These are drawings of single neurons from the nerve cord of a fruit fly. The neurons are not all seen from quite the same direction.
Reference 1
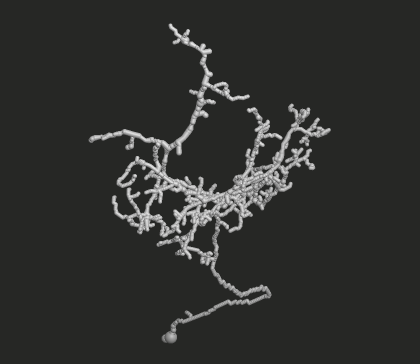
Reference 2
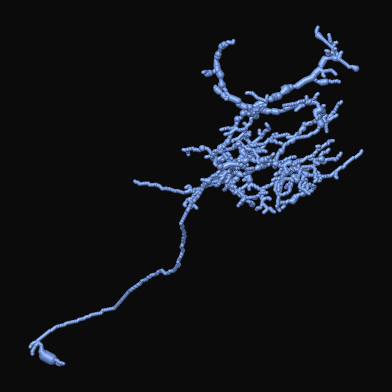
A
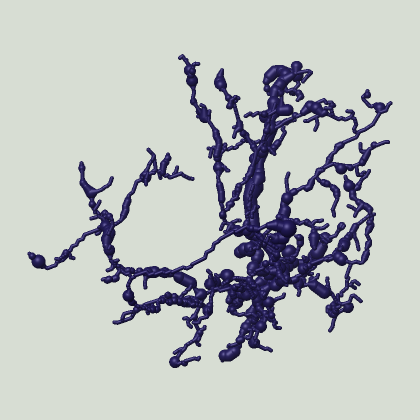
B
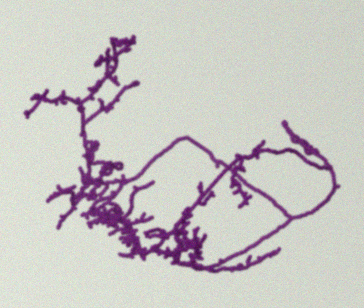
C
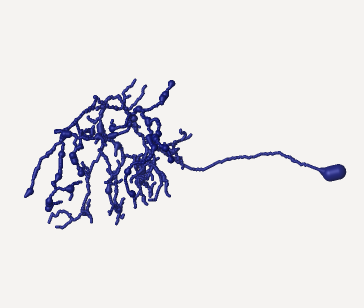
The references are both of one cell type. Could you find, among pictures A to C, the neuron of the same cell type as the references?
A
